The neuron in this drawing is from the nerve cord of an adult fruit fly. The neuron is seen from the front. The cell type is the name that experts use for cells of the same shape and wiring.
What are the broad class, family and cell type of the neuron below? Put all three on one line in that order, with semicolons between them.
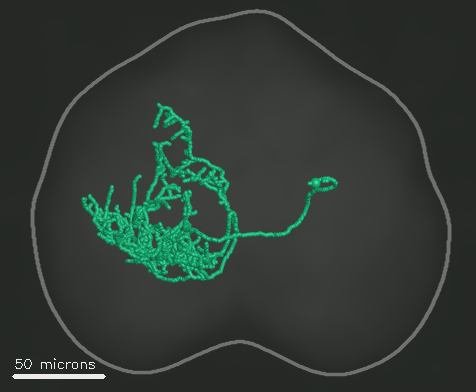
nerve-cord intrinsic neuron; hemilineage 01A; IN01A039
